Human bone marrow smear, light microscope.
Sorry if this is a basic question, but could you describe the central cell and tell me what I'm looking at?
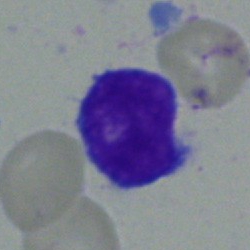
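Outline roughly round, ragged and frayed at the lower right. Nucleus fills almost the whole cell. Deep blue-violet staining throughout. Paler, pinkish patch near the centre of the nucleus. Blast.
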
